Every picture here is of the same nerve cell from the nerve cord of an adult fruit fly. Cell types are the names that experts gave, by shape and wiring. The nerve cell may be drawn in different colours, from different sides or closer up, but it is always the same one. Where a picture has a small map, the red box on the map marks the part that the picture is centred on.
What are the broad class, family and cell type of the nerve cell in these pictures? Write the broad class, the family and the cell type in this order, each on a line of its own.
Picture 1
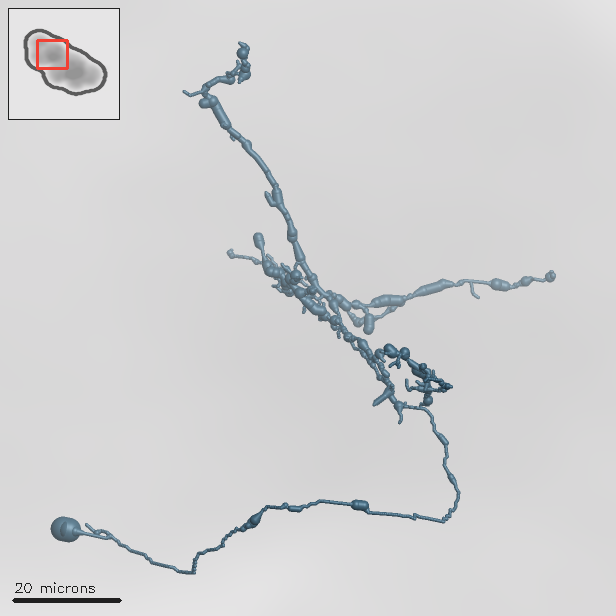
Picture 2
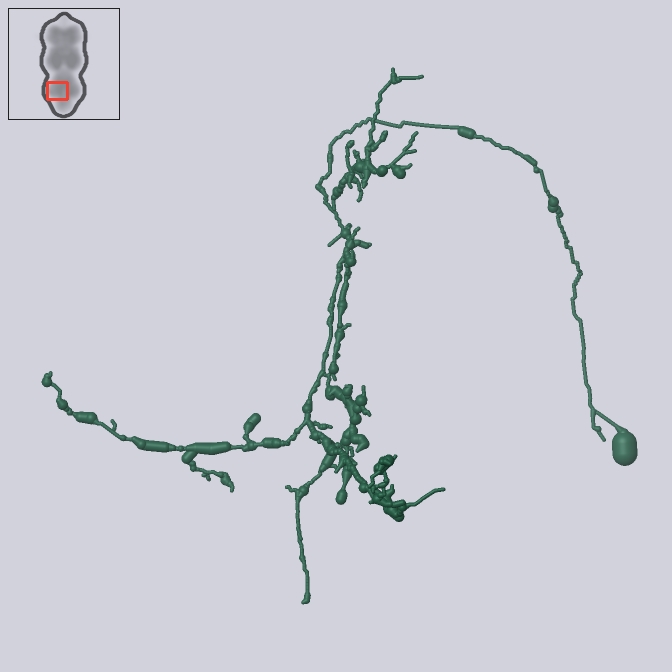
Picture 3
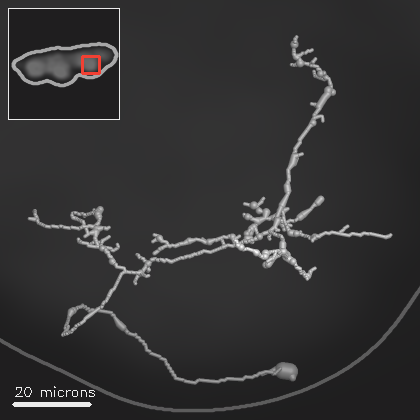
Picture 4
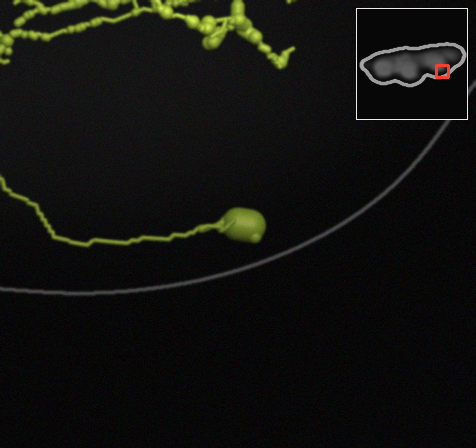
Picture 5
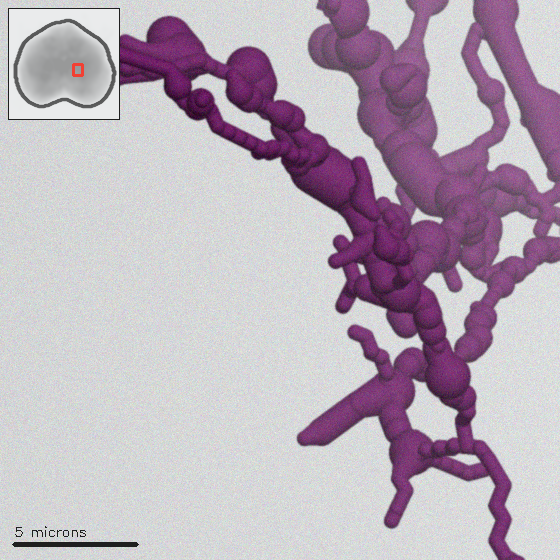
nerve-cord intrinsic neuron
hemilineage 14A
IN14A038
